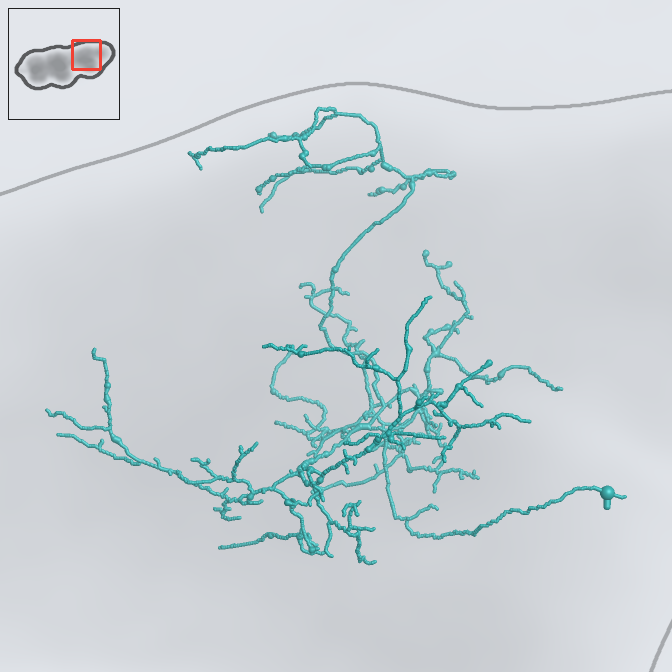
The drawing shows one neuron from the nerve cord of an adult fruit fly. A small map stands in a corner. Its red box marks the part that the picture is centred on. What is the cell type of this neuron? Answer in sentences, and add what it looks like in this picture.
It is of cell type IN04B068. Its broad class is nerve-cord intrinsic neuron. Dozens of branch ends can be seen. In this view it is wider than it is tall.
